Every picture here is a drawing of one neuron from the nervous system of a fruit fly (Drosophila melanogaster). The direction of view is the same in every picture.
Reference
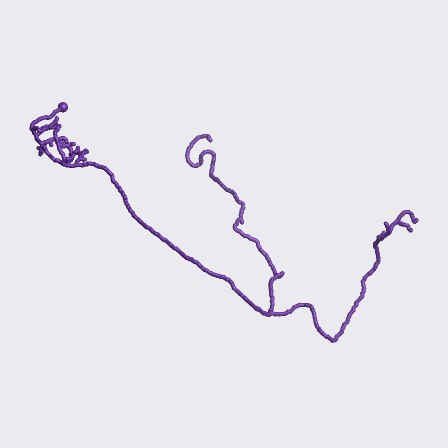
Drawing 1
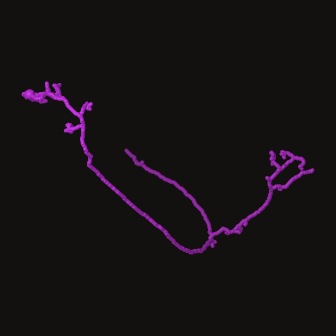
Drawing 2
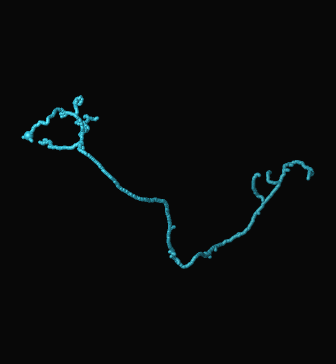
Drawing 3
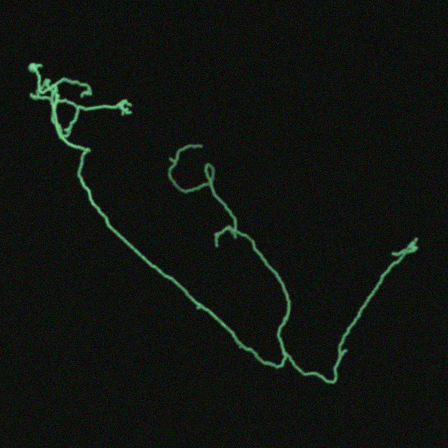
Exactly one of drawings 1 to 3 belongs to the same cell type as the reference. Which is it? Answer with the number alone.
3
